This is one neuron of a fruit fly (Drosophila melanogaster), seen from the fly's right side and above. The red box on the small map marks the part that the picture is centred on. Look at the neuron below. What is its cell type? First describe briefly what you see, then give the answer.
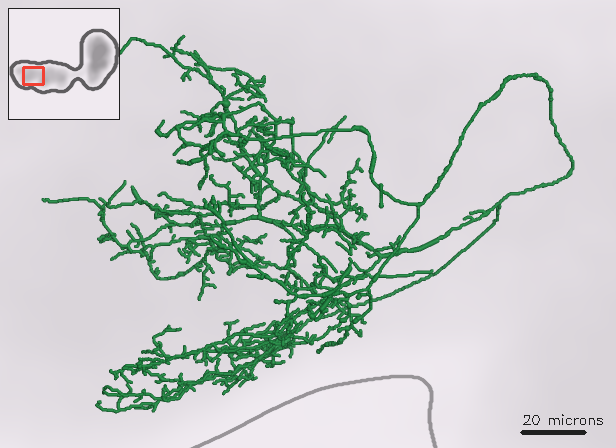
From left to right in the picture it spans about 170 microns. The picture shows more than a hundred branch ends. It is a nerve-cord intrinsic neuron. It is of cell type IN02A014.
